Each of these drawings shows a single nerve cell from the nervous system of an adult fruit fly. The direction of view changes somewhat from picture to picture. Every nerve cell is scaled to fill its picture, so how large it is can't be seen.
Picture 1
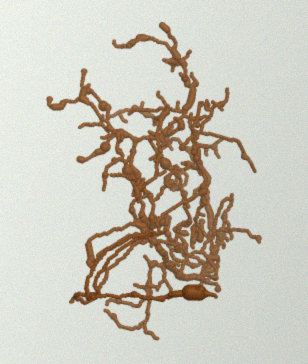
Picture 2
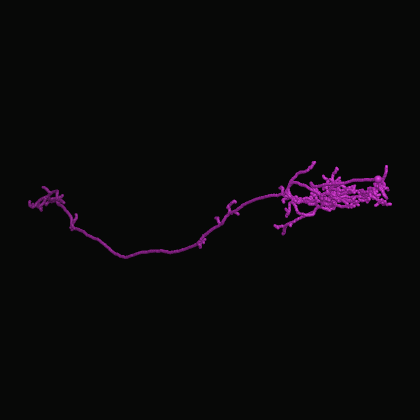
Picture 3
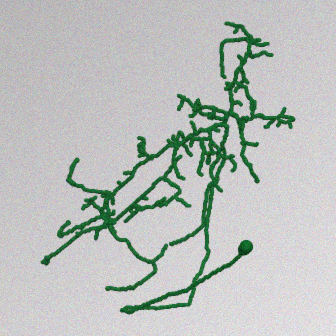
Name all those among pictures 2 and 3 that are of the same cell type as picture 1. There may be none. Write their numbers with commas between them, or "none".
none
